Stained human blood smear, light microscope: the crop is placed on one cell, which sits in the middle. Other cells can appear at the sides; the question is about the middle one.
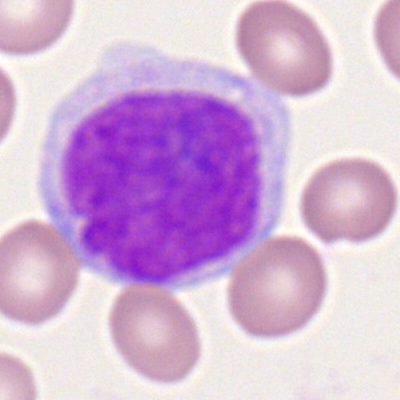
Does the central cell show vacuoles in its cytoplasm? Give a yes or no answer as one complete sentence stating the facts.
No, in the cytoplasm of the cell there are no vacuoles.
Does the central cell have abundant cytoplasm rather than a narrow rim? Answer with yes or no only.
No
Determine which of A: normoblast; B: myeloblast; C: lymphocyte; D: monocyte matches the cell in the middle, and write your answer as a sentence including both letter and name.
Since the cell in the middle is a myeloblast, option B is correct.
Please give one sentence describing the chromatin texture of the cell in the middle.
Chromatin in the nucleus here is coarsely clumped.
